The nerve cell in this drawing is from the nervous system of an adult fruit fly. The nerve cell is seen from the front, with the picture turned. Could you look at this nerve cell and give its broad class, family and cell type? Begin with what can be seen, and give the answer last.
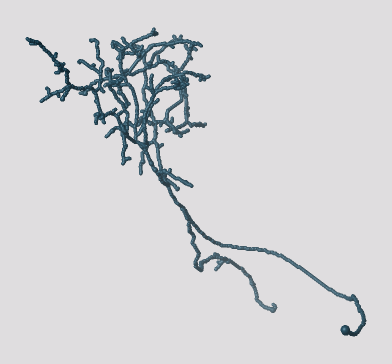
The cell body is at the lower right of the picture. The picture shows dozens of branch ends. It is a nerve-cord intrinsic neuron. The family is hemilineage 11A. Its cell type is IN11A042.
